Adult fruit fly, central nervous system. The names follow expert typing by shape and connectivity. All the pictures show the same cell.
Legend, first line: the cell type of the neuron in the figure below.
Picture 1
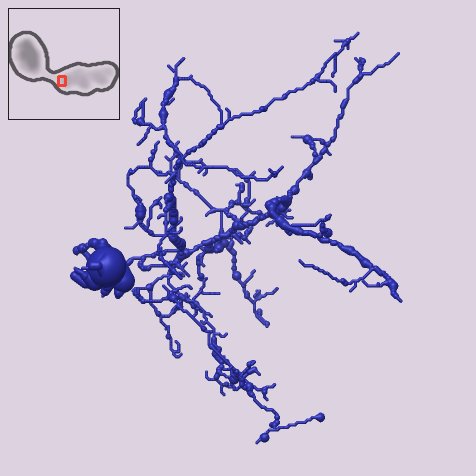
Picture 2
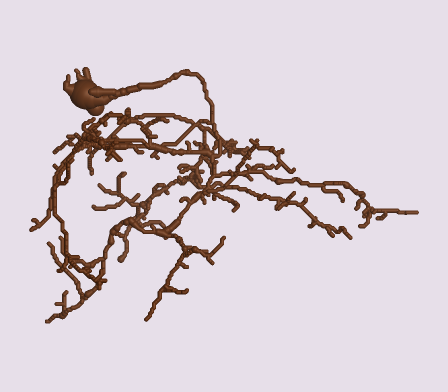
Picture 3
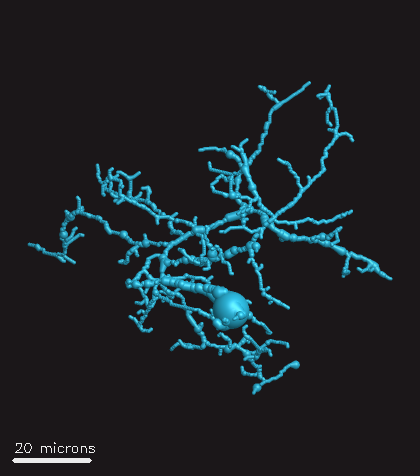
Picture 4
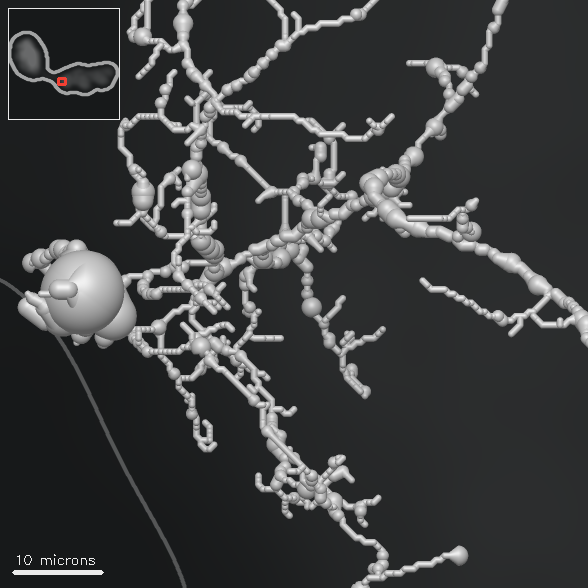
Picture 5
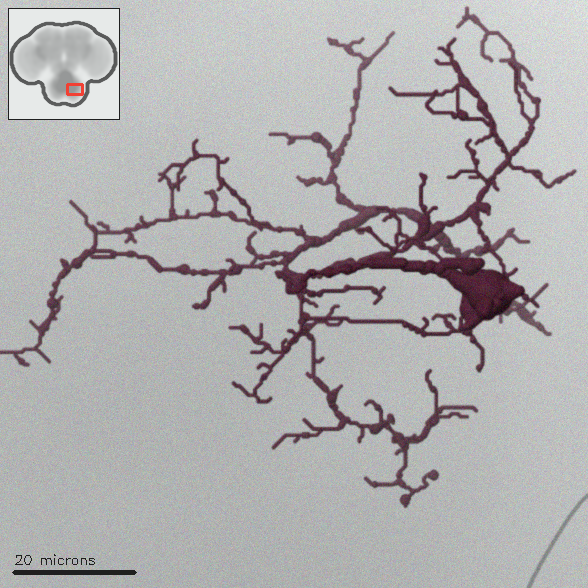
Ta depressor MN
